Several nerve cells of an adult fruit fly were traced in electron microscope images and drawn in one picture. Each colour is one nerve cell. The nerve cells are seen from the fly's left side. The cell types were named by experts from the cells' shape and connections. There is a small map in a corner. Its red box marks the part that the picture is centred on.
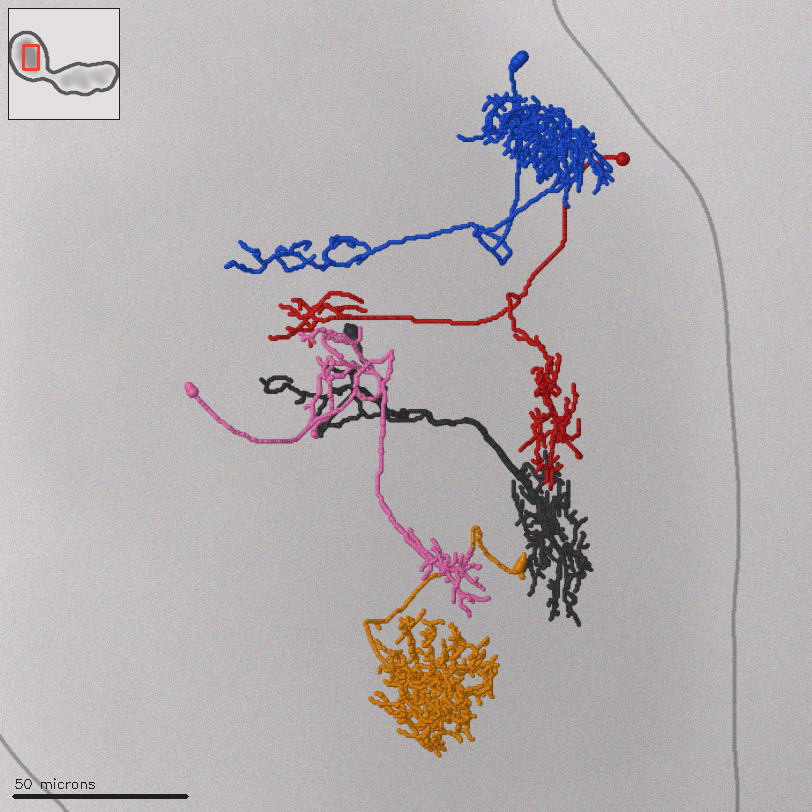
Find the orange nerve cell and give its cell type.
Li25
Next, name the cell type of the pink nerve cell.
LC12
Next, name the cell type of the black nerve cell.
LC4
